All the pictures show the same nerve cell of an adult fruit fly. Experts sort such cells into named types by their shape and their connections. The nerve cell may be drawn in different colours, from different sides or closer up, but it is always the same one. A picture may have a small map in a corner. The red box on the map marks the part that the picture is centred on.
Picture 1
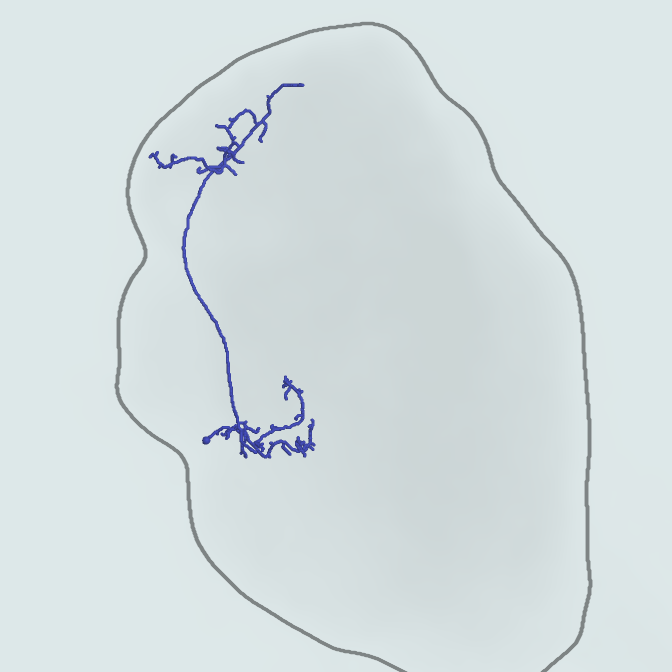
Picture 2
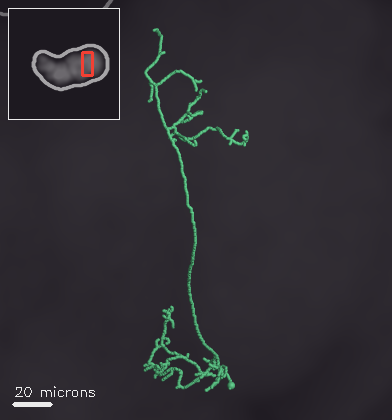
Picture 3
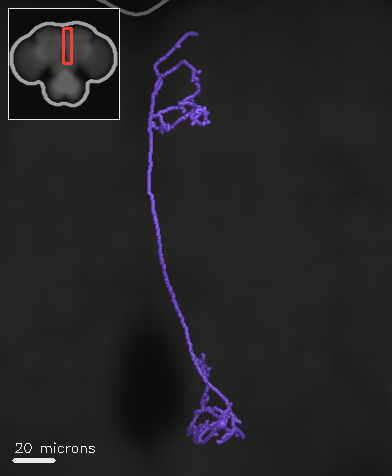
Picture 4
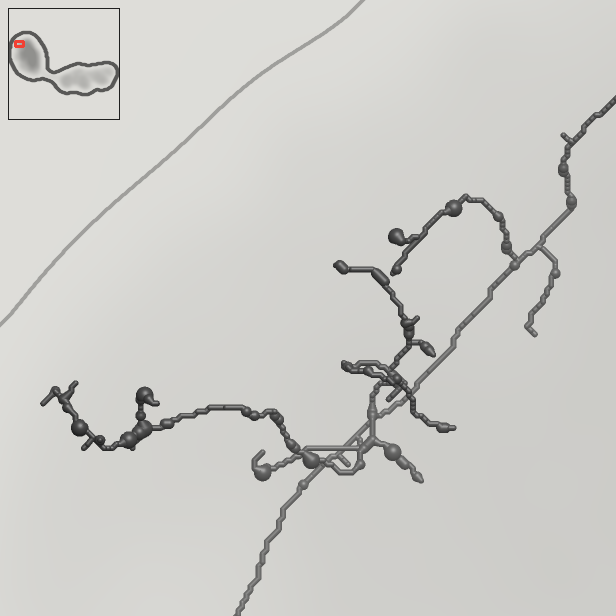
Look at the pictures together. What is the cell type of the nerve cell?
CB4082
